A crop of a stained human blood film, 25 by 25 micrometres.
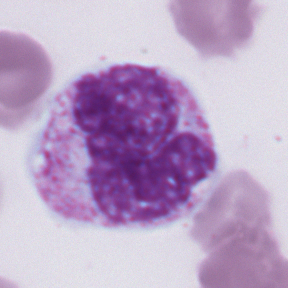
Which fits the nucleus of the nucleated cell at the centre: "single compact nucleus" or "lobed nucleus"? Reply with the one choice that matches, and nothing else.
Lobed nucleus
